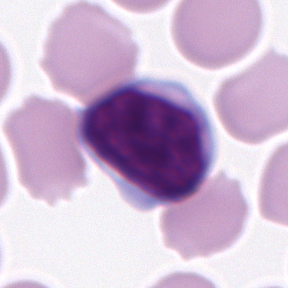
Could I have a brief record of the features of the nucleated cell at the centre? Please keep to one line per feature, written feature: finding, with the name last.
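Chromatin: dense and coarsely clumped, paler streaks between darker patches
Cytoplasm: just a thin rim around the nucleus
Granules: none I can see in the cytoplasm
Outline: smooth, no surface projections
Cell, then: typical lymphocyte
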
